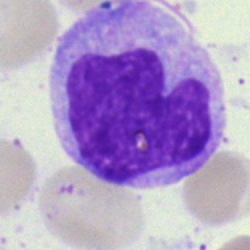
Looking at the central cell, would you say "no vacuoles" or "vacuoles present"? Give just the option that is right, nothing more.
No vacuoles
